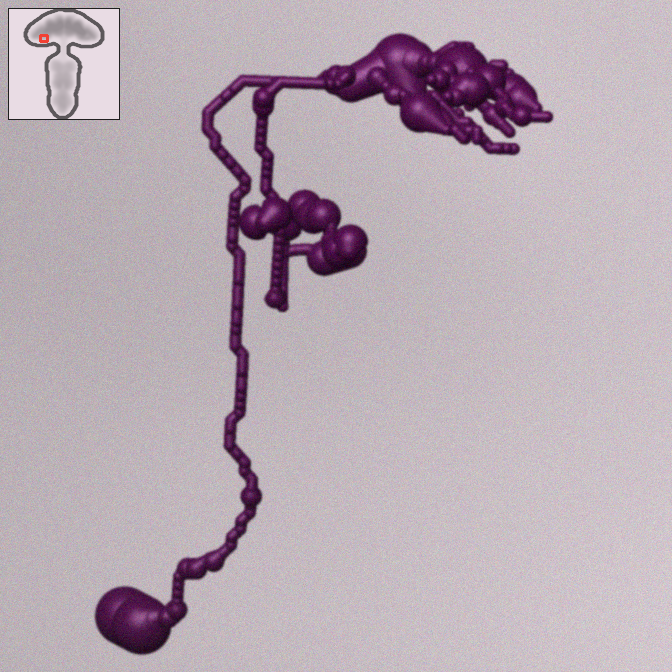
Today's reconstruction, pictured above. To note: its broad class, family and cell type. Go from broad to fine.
optic-lobe intrinsic neuron; T; T5b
